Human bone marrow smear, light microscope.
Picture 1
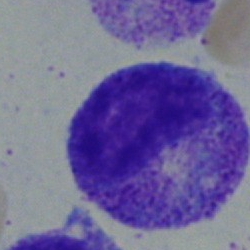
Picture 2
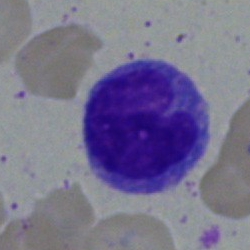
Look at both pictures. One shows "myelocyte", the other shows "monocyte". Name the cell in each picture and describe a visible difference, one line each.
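Picture 1: myelocyte. The cytoplasm is packed with many coarse purple granules.
Picture 2: monocyte. No distinct granules are visible in the cytoplasm.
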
